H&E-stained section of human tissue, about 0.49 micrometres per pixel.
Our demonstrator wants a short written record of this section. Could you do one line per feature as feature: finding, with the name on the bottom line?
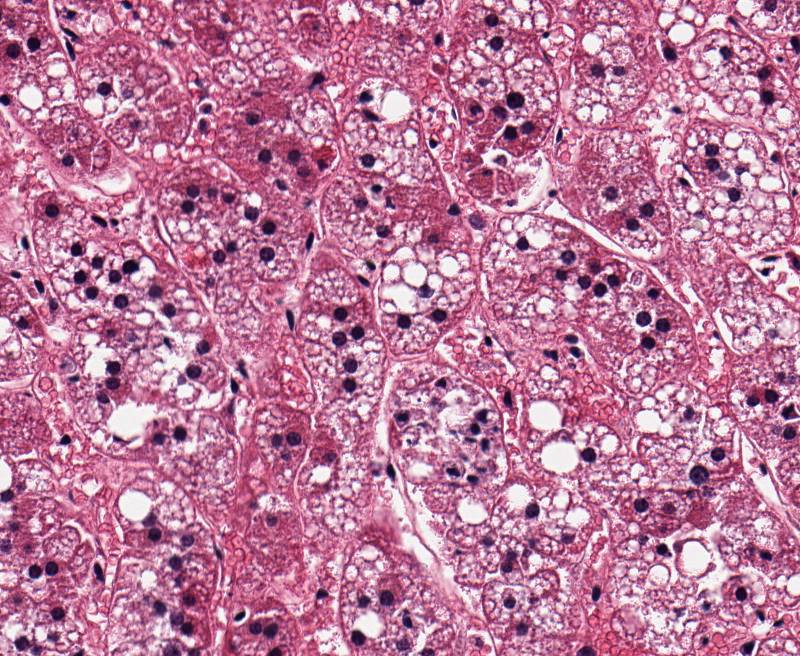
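Cytoplasm: in most cells pale, filled with many small clear round vacuoles, giving a foamy look
Larger vacuoles: clear and round, each several times the size of the small ones, scattered among the cells throughout the field
Nuclei: small, round and darkly stained, mostly one to a cell
Septa: thin, between the nests, carrying flattened, elongated dark nuclei
Name: adrenal gland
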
